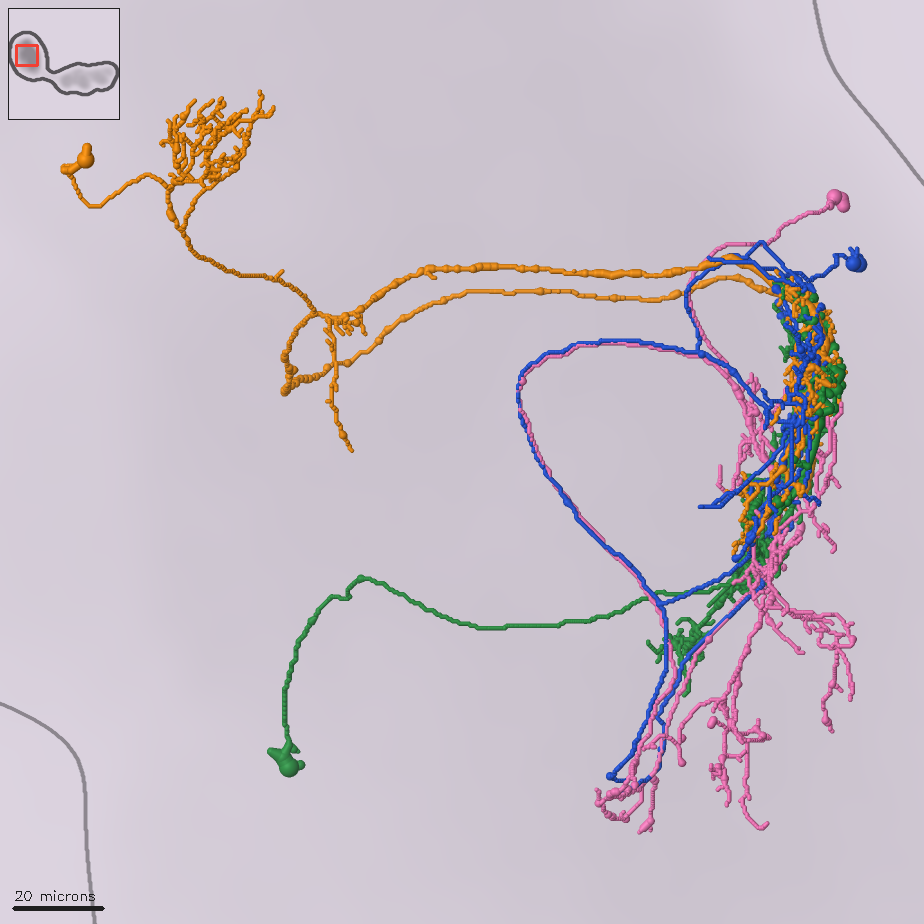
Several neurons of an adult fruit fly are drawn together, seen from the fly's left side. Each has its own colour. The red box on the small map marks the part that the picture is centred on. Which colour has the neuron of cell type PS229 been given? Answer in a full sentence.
The colour is blue.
